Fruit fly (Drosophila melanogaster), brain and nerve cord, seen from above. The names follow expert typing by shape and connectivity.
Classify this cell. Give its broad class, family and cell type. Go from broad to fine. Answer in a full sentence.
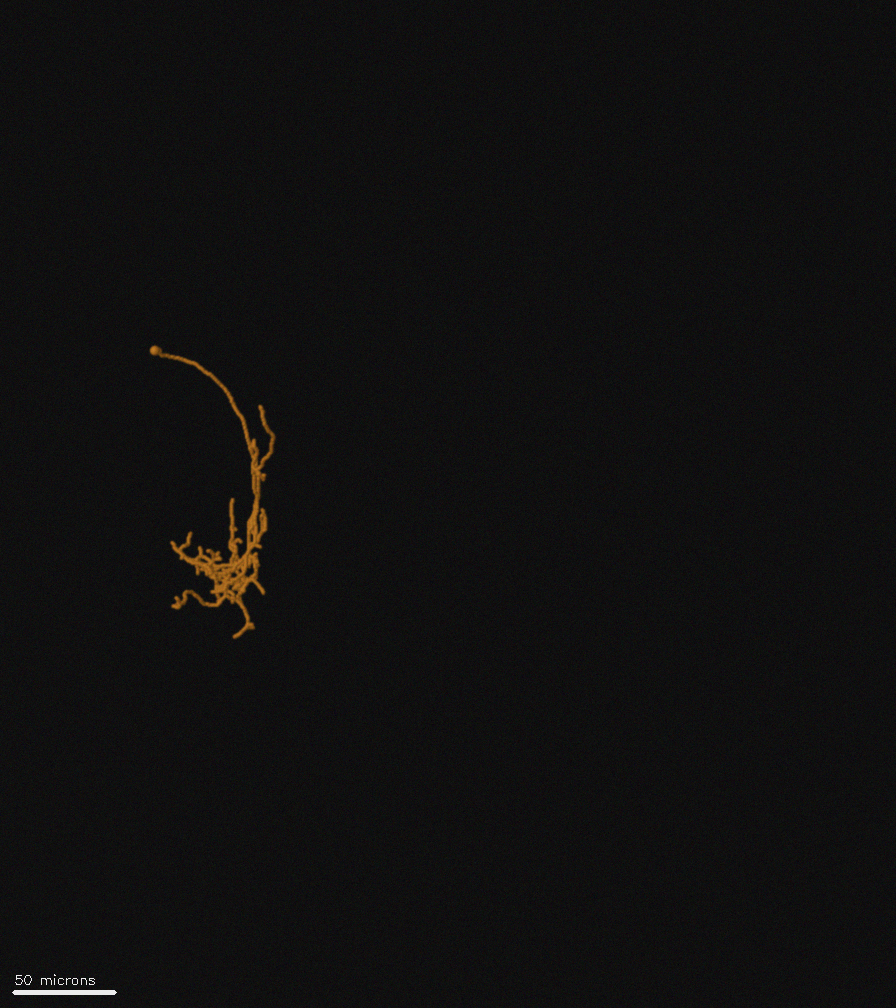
A central-brain intrinsic neuron of hemilineage LALa1_posterior, type CB1213.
